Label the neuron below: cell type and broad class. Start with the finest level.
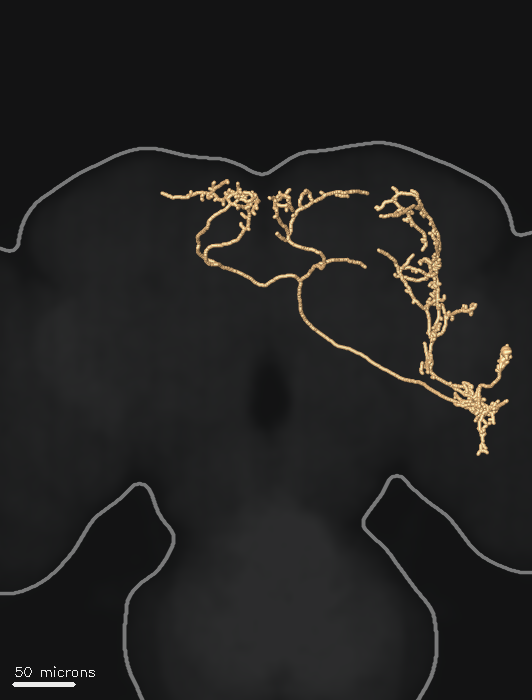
5thsLNv_LNd6; visual projection neuron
